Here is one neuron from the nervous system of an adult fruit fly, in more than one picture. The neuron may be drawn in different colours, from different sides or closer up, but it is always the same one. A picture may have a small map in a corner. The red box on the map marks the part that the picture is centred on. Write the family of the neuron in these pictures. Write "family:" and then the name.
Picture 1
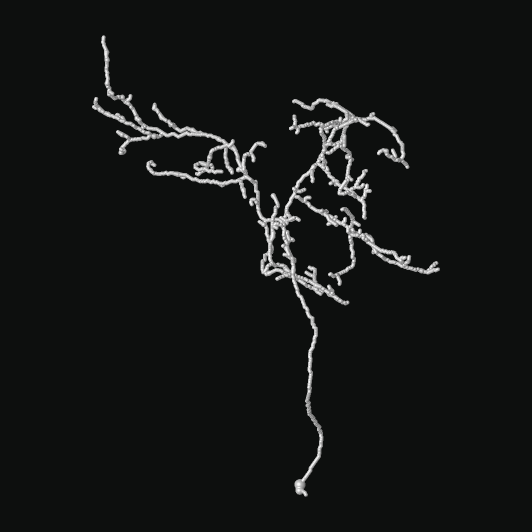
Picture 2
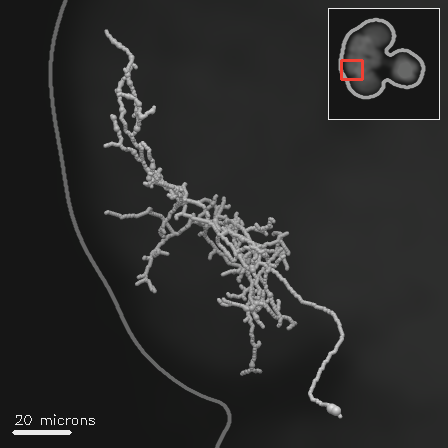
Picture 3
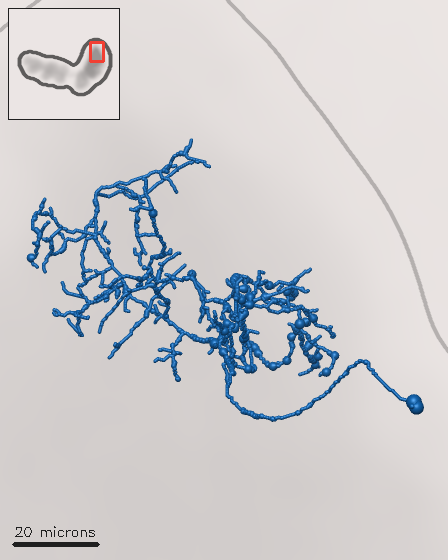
family: hemilineage SLPav3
